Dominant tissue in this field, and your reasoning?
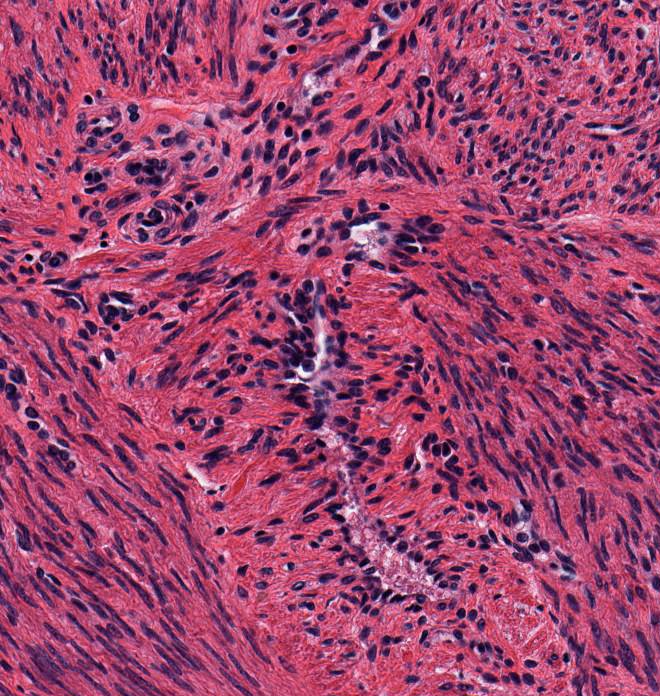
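This field shows smooth muscle. Look at the spindle cells packed in fascicles that cross one another in different directions.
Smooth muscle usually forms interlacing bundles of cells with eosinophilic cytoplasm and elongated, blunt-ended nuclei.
Here the nuclei are elongated, dark and blunt-ended, and the cytoplasm is bright pink and fibrillary. The cells are densely packed with little stroma between them.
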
